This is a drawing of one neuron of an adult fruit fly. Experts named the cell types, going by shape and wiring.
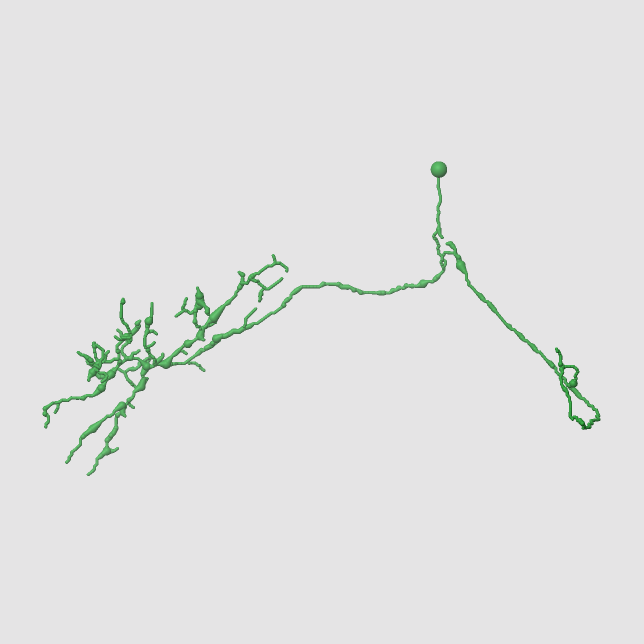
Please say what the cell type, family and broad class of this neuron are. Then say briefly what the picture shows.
It is of cell type MeLo6. Its family is MeLo. Its broad class is optic-lobe intrinsic neuron. The picture shows dozens of branch ends. As drawn here it is wider than it is tall.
